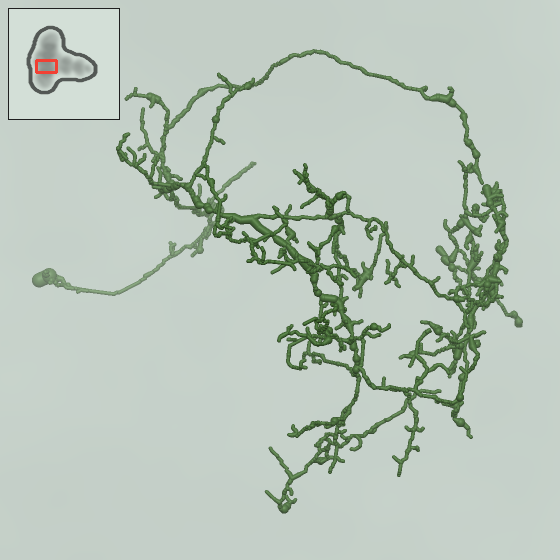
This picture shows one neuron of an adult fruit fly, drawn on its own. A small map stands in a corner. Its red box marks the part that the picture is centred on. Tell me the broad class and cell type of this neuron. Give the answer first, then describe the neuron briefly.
Its broad class is central-brain intrinsic neuron. The cell type is PLP013. More than a hundred branch ends can be seen. In this view it is about as wide as it is tall.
